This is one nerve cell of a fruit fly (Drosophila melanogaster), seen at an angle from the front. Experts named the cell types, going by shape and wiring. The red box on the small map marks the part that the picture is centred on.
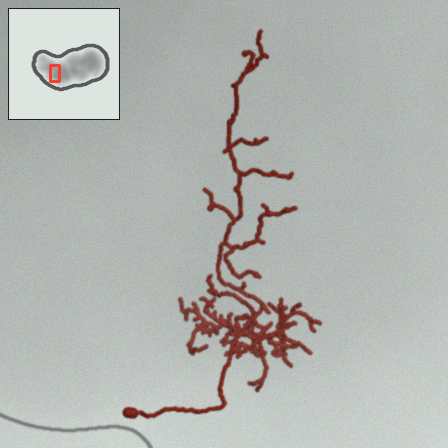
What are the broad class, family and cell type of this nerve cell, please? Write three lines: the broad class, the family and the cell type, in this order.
optic-lobe intrinsic neuron
Cm
Cm8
